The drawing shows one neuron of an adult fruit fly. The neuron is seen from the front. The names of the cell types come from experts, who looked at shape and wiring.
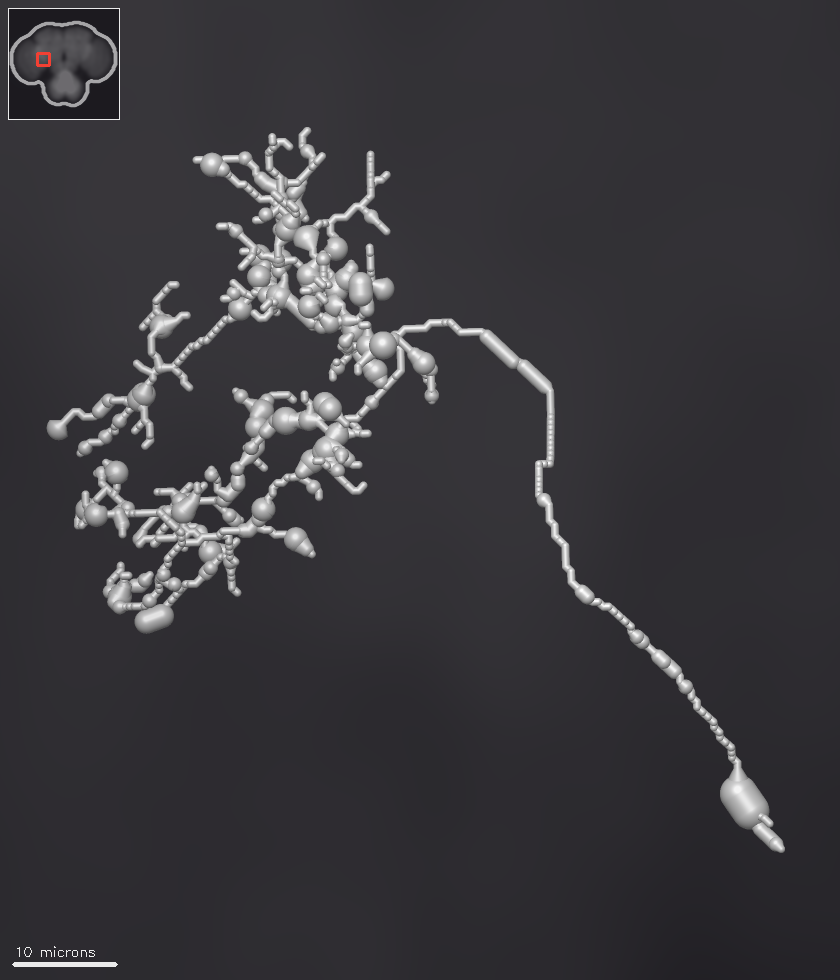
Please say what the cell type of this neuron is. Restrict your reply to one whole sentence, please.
This neuron is a cell of type Li14.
